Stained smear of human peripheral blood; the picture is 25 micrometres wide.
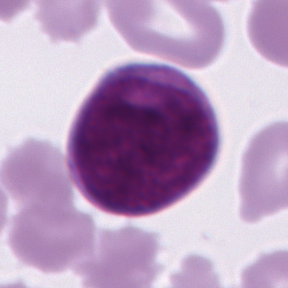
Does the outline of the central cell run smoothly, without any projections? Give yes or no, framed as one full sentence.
Yes, along its outline the cell is smooth, with no projections.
